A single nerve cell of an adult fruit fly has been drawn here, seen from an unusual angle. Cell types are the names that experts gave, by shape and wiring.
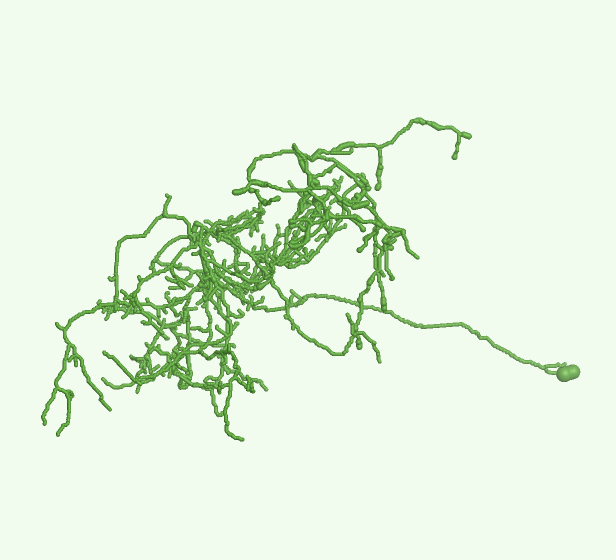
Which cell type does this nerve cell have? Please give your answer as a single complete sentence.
Within the cell type IN13B103 sits this nerve cell.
